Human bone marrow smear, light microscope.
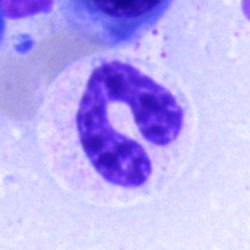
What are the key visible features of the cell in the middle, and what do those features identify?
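Look first at the outline, which is round. Now the chromatin: it is dark purple and coarsely clumped. You will find no nucleoli in the nucleus. This is a band neutrophil.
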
